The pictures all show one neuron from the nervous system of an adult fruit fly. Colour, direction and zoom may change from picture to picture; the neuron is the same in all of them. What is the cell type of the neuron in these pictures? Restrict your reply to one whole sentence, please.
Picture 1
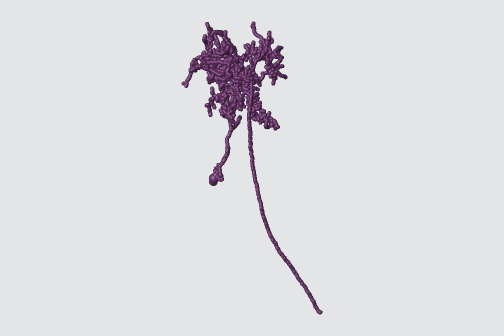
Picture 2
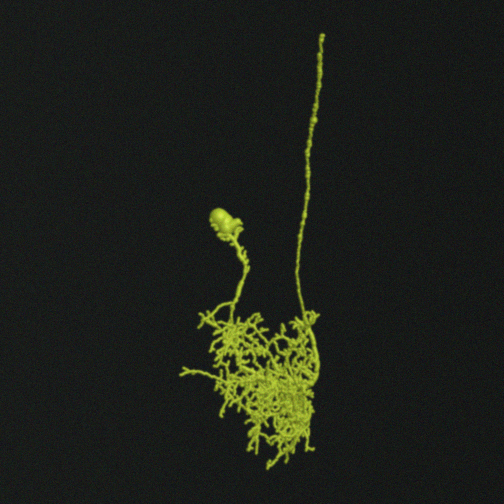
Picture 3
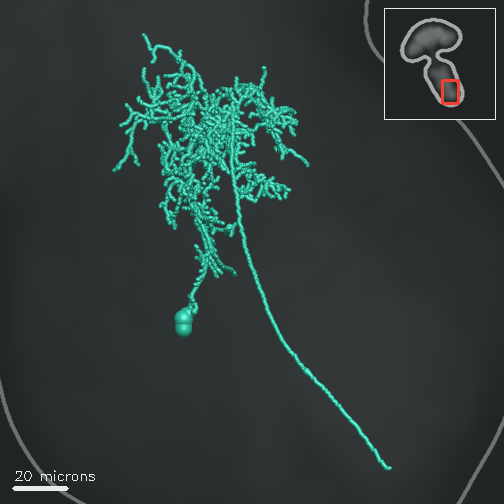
In the scheme of cell types, this neuron is MNad10.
